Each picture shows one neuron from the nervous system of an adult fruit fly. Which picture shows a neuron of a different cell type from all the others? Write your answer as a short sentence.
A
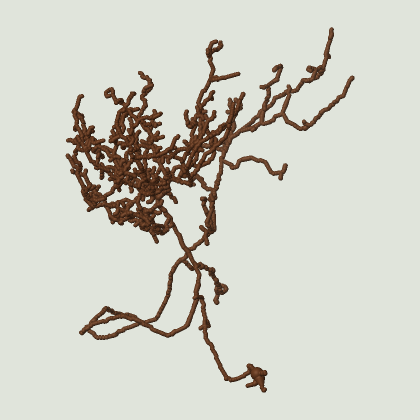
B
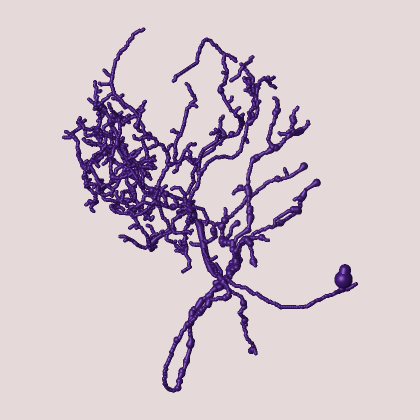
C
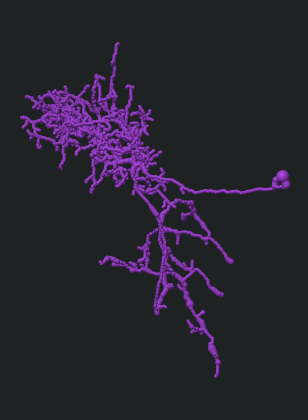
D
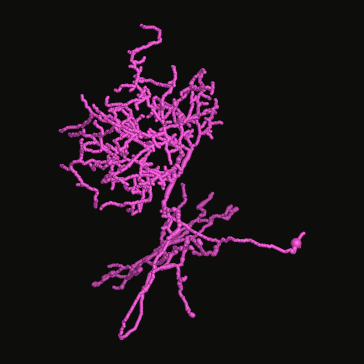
The neuron in picture C is of another cell type than the rest.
